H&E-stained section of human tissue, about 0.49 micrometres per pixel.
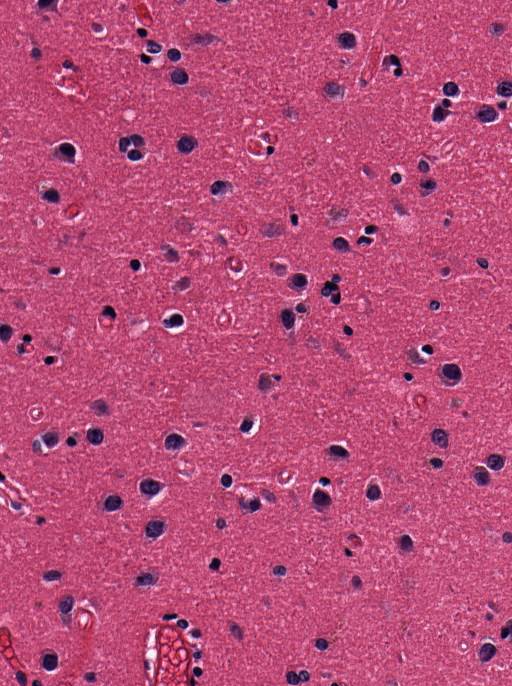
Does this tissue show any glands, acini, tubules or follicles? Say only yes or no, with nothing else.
No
